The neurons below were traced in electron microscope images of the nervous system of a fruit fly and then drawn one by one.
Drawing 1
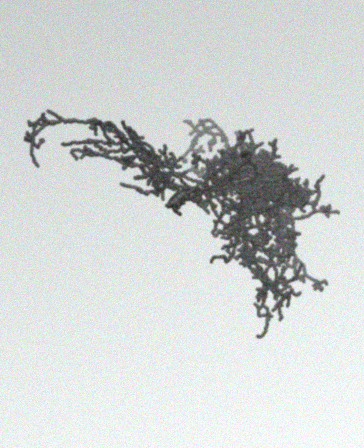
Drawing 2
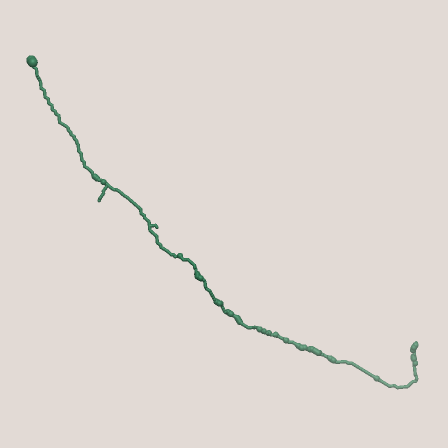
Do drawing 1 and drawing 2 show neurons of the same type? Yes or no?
no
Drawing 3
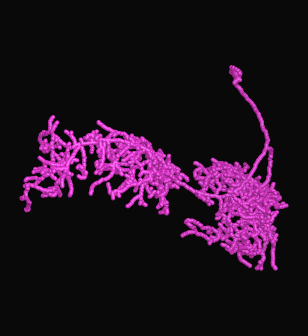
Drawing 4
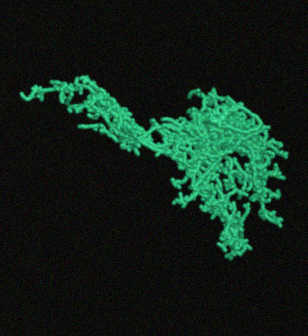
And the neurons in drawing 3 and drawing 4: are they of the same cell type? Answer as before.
no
